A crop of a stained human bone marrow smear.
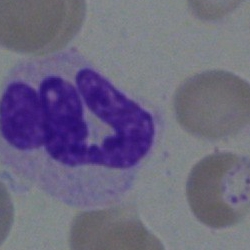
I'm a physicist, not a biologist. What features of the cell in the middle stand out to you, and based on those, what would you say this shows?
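The chromatin is dark purple and coarsely clumped, and no nucleoli are visible in the nucleus. Cytoplasm is abundant and pale pinkish-lilac. It contains no vacuoles. This is a segmented neutrophil.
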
